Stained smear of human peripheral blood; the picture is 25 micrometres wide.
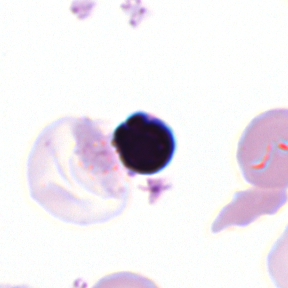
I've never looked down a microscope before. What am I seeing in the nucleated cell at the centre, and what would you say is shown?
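Look at how the nucleus fills almost the whole cell. Around it there's at most a very thin rim of cytoplasm. You won't find any granules in it, and no vacuoles either. It's a normoblast.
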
